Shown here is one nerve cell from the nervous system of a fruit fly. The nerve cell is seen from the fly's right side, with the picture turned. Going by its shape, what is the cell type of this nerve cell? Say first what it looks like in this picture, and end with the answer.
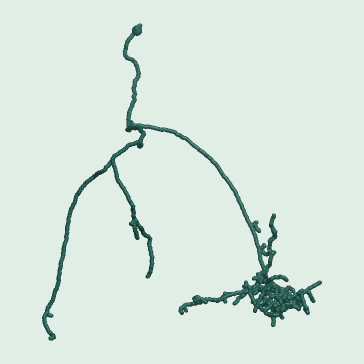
Its cell body lies at the top of the picture. In this view it is about as wide as it is tall. This is a central-brain intrinsic neuron. The cell type is SAD047.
